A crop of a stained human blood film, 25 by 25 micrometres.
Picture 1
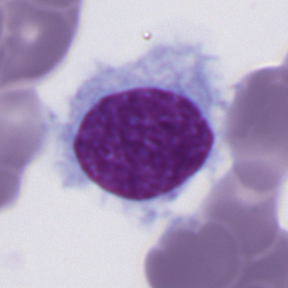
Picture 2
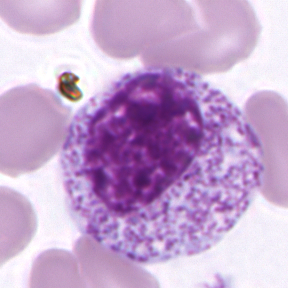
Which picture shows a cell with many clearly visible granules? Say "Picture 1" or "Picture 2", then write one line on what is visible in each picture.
Picture 2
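What picture 1 shows: No granules can be seen in the cytoplasm.
What picture 2 shows: Numerous purple granules are scattered throughout the cytoplasm.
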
